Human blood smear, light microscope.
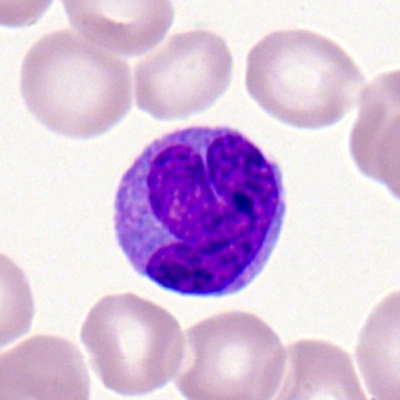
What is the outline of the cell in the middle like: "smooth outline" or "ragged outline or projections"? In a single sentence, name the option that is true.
The outline of the cell is smooth, not rough.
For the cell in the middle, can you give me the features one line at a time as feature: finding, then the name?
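Chromatin: dark purple, coarsely clumped
Nucleoli: none visible
Cytoplasm: fine, faint granules
Vacuoles: none seen
Name: monocyte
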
